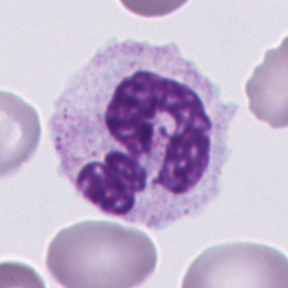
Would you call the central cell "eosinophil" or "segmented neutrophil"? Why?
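This one is a segmented neutrophil, not an eosinophil. The granules decide it: they're fine, dusty and violet, filling the cytoplasm, rather than large and bright orange-red.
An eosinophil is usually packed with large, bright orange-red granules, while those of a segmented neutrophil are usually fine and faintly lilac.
Otherwise the cytoplasm is abundant and pale pinkish-lilac, the chromatin dark purple and coarsely clumped, and the cell roughly round with a slightly irregular, frayed edge.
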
